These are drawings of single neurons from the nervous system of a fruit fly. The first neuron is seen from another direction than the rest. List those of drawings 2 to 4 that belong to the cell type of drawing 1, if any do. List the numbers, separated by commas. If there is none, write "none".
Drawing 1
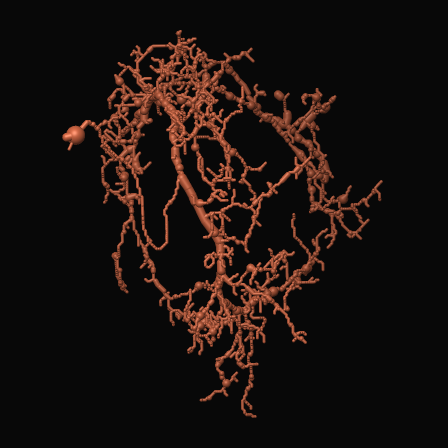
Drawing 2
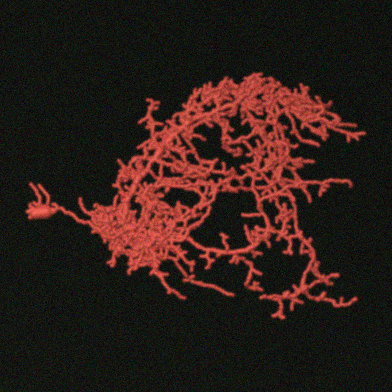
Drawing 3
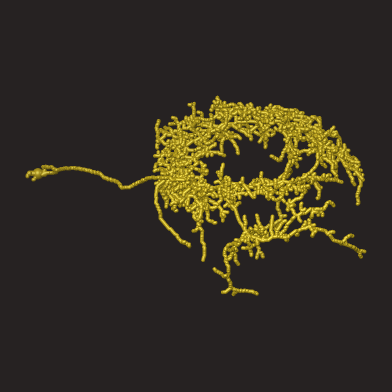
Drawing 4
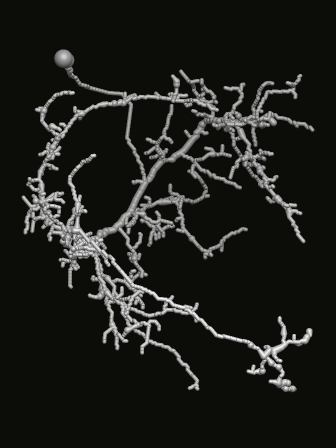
4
